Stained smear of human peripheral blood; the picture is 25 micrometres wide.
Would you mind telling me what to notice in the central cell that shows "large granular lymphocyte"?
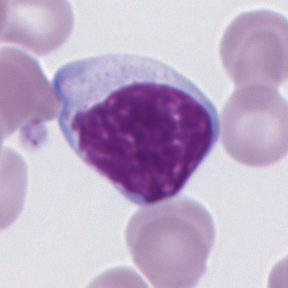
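The nucleus fits a large granular lymphocyte: a single rounded mass without lobes, about 12 by 10 micrometres, lying toward the lower right of the cell.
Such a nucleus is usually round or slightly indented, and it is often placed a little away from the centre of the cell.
The cytoplasm is pale blue and holds a few reddish-purple granules.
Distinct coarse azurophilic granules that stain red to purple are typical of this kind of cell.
Their colour matches, but these granules are fine rather than coarse, so in that respect they do not match.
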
